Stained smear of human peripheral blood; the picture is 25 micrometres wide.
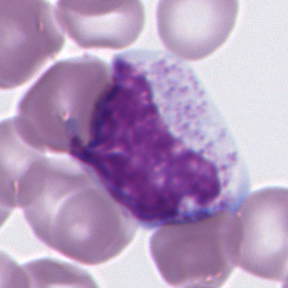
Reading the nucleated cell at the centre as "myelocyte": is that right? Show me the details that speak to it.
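Two features settle this cell: its chromatin is dense and stains dark purple, and its cytoplasm carries scattered small pinkish-purple granules. On these grounds myelocyte fits, and myeloblast does not.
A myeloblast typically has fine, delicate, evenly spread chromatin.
The dense chromatin here therefore argues against myeloblast.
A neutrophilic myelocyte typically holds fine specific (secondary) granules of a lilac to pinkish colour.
The pinkish tone of the granules seen agrees with this. The nucleus takes up more of the cell than the cytoplasm does, which does not count against myeloblast.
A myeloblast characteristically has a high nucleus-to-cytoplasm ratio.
The cytoplasm is pale grey-blue. Red cells crowd against the left side of the cell, while its upper right edge borders empty background.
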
